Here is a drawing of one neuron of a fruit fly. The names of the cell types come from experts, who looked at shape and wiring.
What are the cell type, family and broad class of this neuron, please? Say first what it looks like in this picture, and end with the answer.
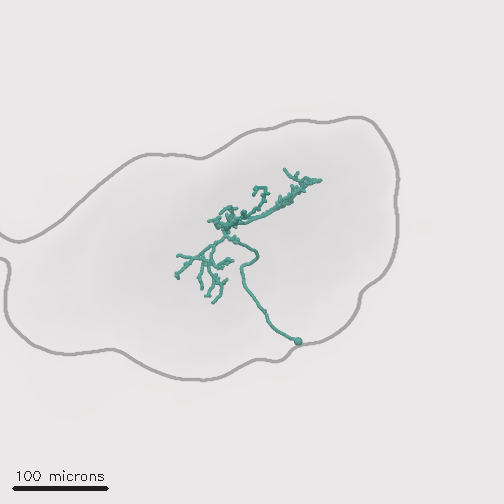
By the scale bar it is about 190 microns tall in this view. In this view it is about as wide as it is tall. Its cell type is PS097. Its family is hemilineage PSa1. It is a central-brain intrinsic neuron.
